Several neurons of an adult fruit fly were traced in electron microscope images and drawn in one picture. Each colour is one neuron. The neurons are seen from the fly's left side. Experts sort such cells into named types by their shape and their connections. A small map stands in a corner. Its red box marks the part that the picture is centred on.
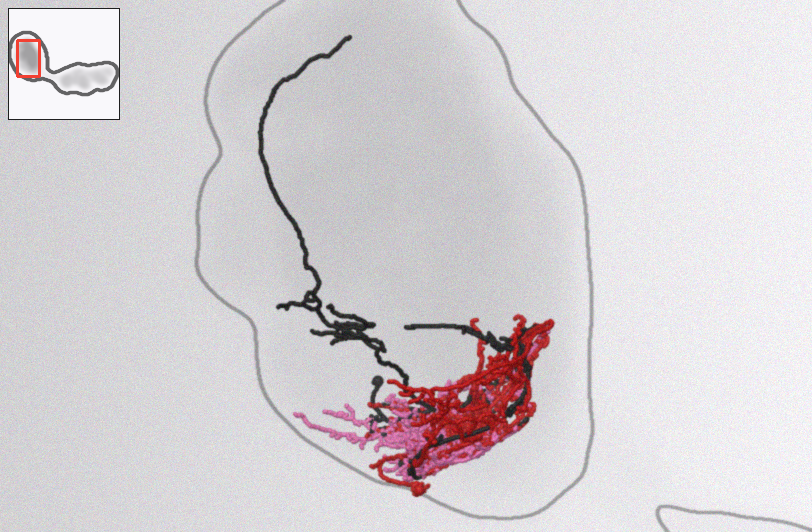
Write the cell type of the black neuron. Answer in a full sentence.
The cell type is GNG630.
